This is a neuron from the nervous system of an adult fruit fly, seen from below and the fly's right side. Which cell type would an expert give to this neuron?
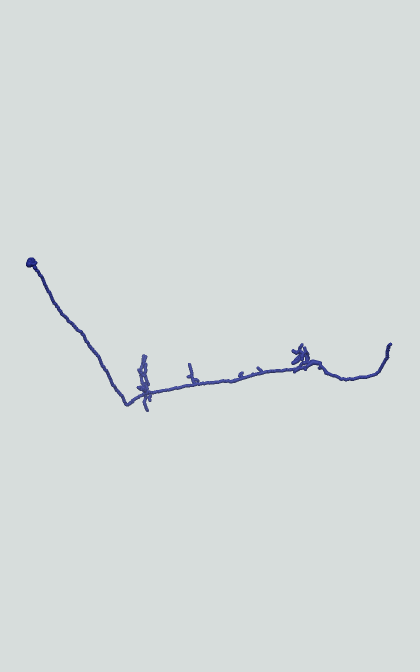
C2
